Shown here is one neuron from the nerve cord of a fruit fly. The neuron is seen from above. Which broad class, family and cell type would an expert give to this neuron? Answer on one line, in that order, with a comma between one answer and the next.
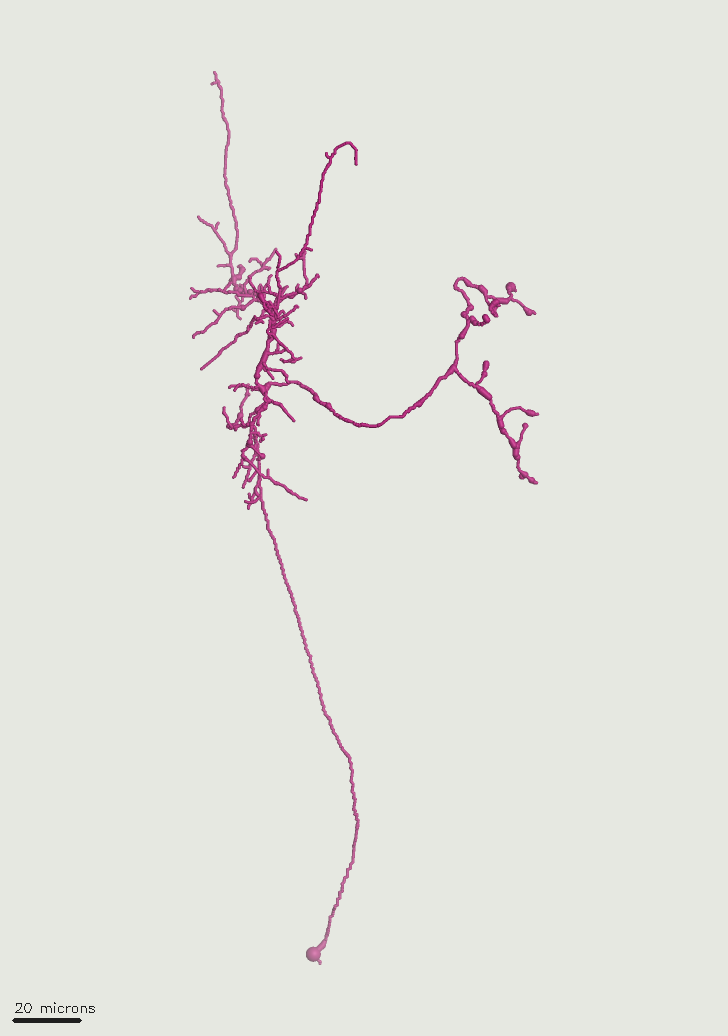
nerve-cord intrinsic neuron, hemilineage 06A, IN06A078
